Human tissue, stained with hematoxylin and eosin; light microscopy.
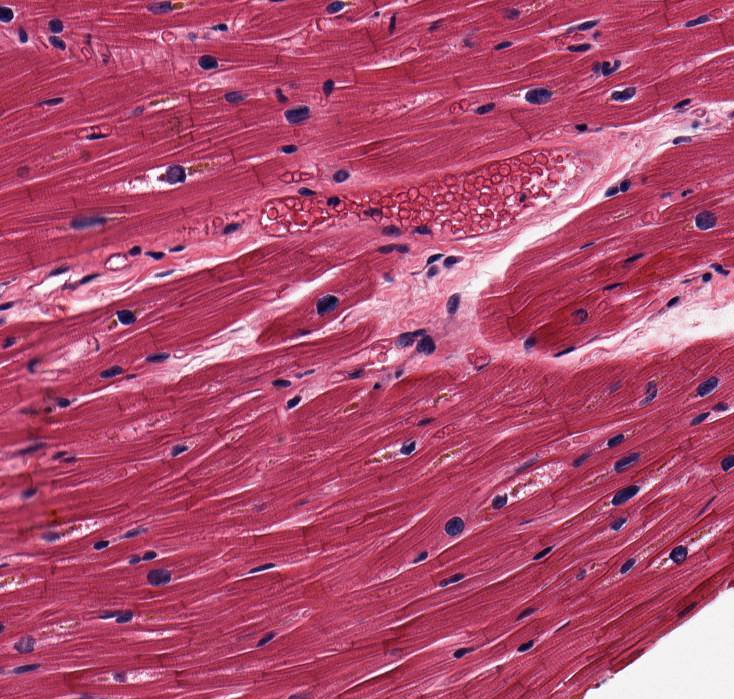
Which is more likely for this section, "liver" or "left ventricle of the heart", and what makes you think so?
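Left ventricle of the heart.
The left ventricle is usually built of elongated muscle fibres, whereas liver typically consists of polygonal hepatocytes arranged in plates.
What decides: the section shows muscle fibres. Also seen: fibres branching and rejoining, fine cross-striations in pink cytoplasm, golden-brown granules in pale zones at the ends of many nuclei, and a thin diagonal central strip of pale loose connective tissue between bundles.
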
